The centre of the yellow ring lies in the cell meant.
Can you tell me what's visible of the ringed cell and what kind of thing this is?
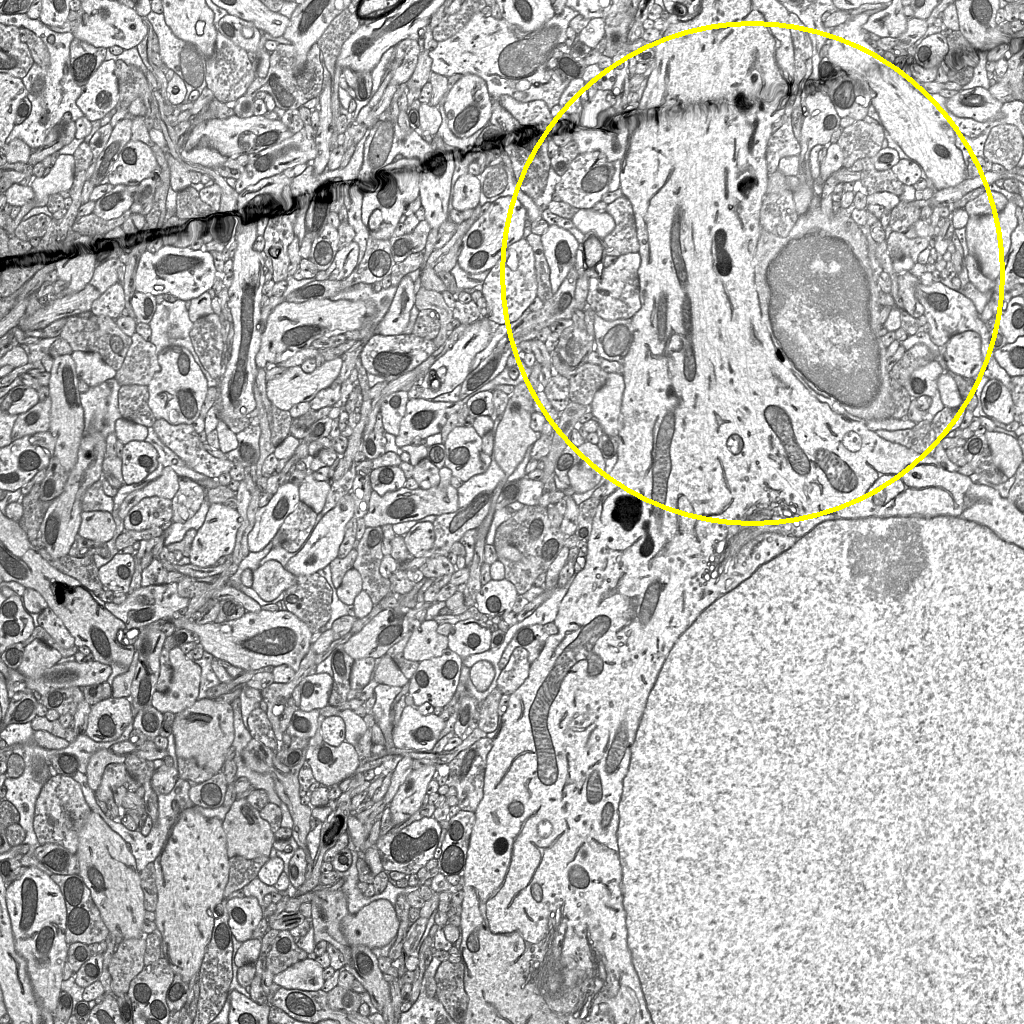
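An elongated oval nucleus, its long axis roughly up and down, lies wholly inside the ring. The nuclear outline is smooth, lacking deep folds or clefts. The nucleoplasm is fairly dark and evenly granular, with a few small pale spots near the upper end. No distinct dense nucleolus is visible. It is a microglial cell.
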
